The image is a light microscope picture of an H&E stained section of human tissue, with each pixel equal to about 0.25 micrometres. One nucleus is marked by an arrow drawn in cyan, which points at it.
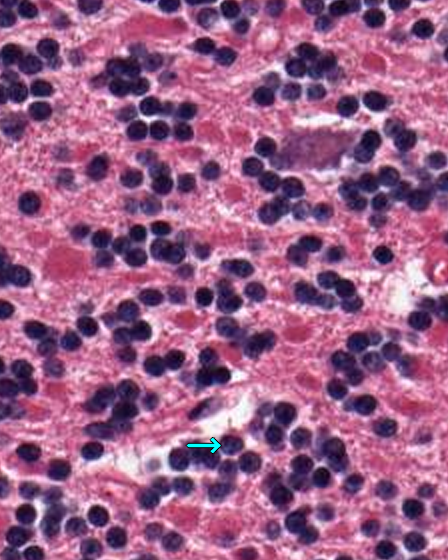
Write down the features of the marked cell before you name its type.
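The nucleus is round and dark purple, stained fairly evenly throughout. It is about the same size as the crowded round nuclei around it. It lies at the lower edge of a pale, clear cleft, in a short row with other similar dark round nuclei along that gap. It is a cerebellar granule cell.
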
